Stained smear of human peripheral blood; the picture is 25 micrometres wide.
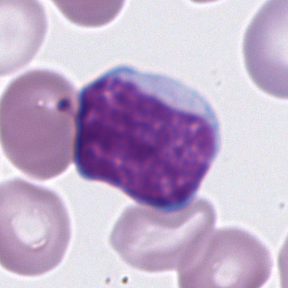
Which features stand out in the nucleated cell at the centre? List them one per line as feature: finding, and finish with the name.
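Outline: angular, with several flattened sides
Chromatin: finely speckled with small pale spots, not gathered into coarse dark clumps
Cytoplasm colour: pale blue, deepening to a darker blue along the cell edge
Cytoplasm extent: widest at the upper right, forming a pale crescent beside the nucleus
Name: myeloblast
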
